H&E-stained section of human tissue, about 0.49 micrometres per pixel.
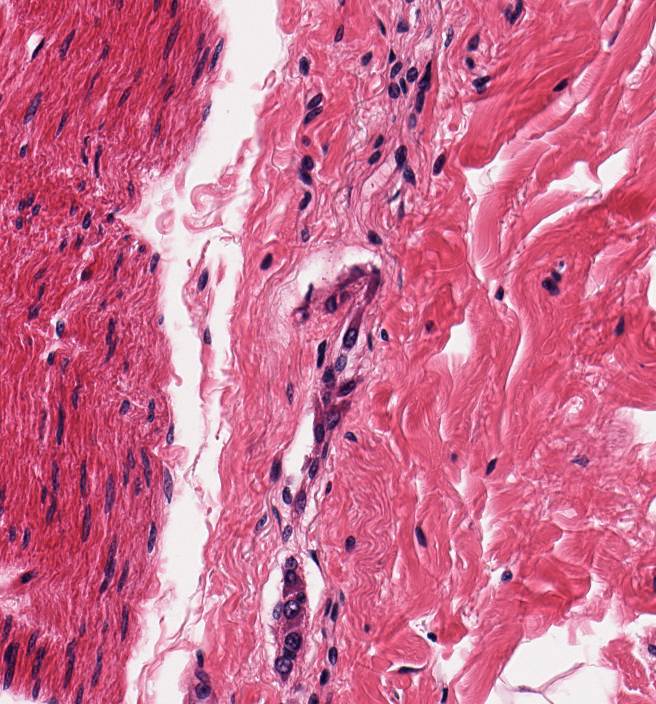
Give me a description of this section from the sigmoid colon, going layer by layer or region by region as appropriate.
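In the left muscle bundle, elongated cigar-shaped nuclei lie parallel to the fibres. A central strip of loose, wavy pink connective tissue carries scattered dark spindle-shaped nuclei. To the right, coarse wavy eosinophilic bands hold only sparse nuclei. No fat cells appear in the field.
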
